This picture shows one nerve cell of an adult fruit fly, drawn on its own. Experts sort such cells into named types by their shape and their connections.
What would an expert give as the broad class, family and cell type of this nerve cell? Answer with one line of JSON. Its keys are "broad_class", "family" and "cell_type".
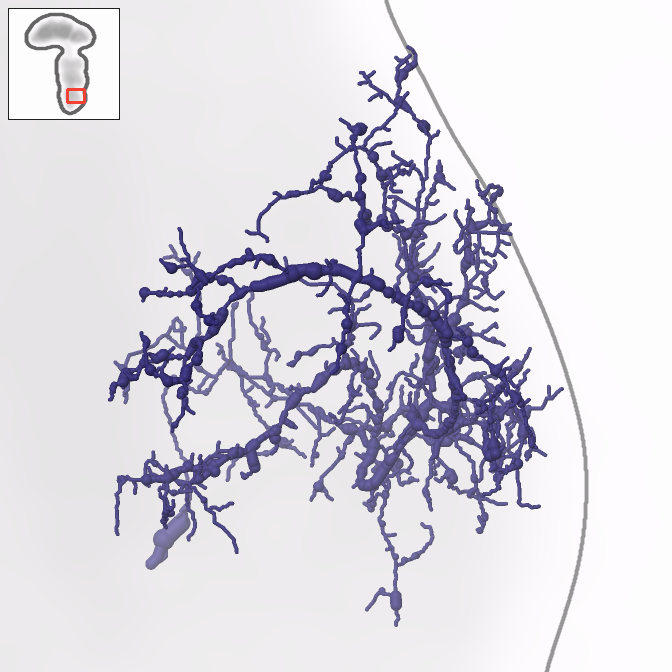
{"broad_class": "nerve-cord intrinsic neuron", "family": "hemilineage 13B", "cell_type": "IN13B034"}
